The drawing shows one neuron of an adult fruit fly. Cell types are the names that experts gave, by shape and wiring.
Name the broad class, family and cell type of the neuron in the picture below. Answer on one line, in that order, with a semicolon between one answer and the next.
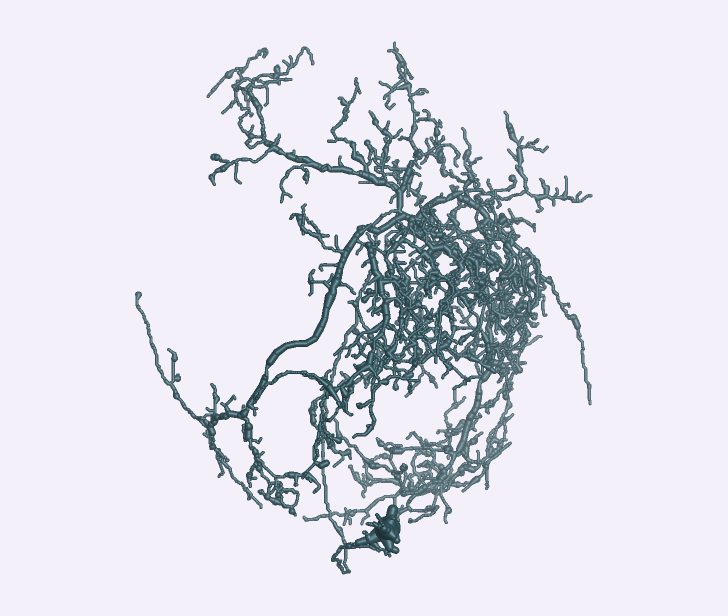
nerve-cord intrinsic neuron; hemilineage 13A; IN13A007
